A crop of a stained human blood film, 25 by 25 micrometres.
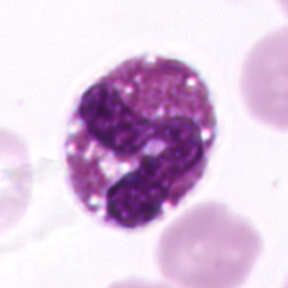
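Eosinophil: the nucleated cell at the centre of a stained smear of human peripheral blood, light microscope. The outline is smooth and roughly oval, measuring about 16 by 13 micrometres. The chromatin is dark purple and coarsely clumped, and no nucleoli can be seen in the nucleus. A small pale clear area lies in the cytoplasm between the two nuclear lobes.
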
